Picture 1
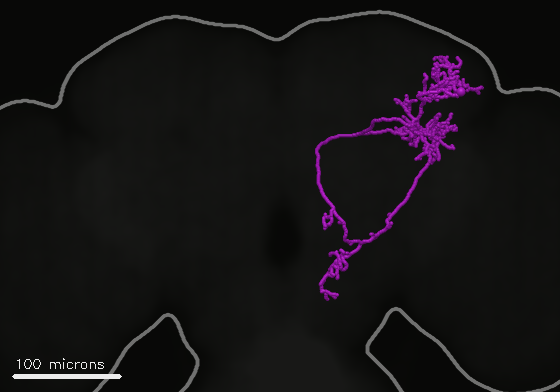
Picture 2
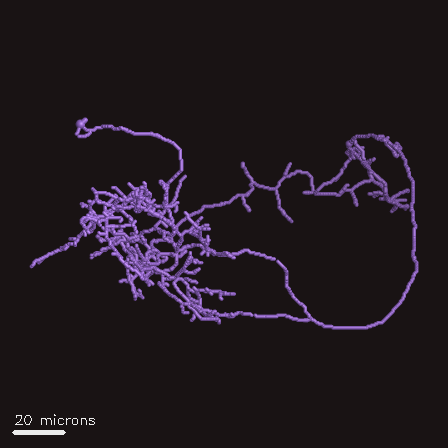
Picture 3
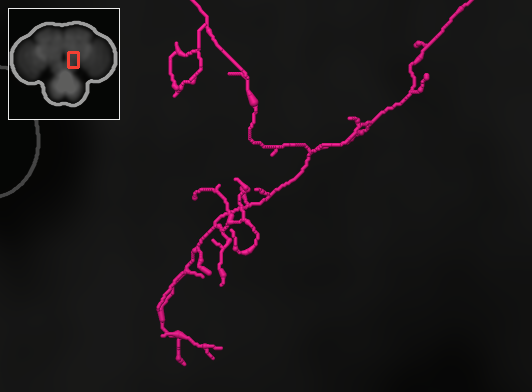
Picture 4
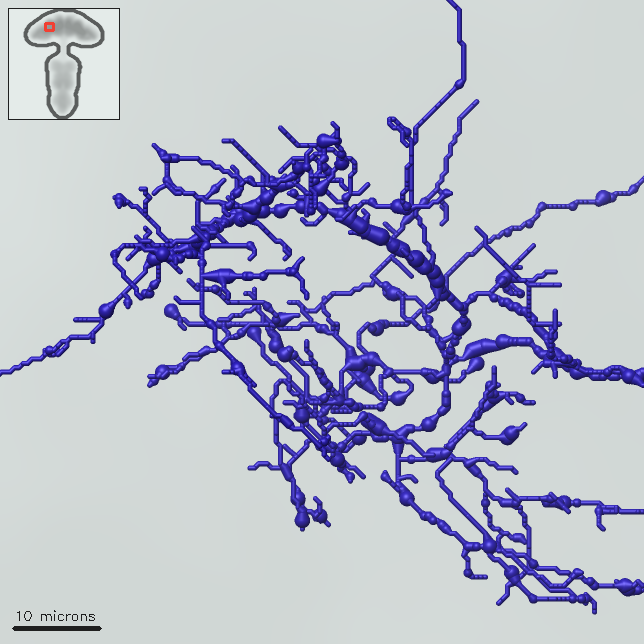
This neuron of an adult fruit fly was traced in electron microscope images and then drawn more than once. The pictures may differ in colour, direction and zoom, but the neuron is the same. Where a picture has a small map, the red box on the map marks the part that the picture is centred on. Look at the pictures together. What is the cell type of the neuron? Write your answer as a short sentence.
The cell type is AVLP042.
